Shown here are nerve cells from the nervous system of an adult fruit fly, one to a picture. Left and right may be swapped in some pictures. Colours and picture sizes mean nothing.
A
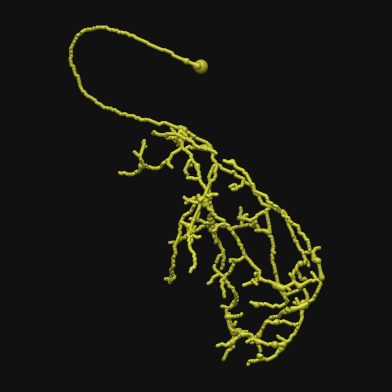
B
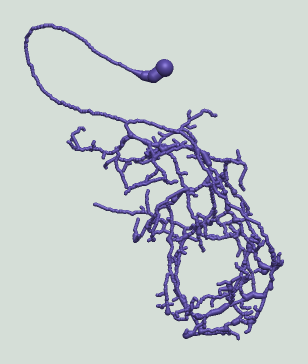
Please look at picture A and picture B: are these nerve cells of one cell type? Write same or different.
same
